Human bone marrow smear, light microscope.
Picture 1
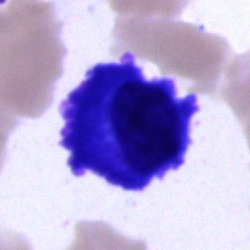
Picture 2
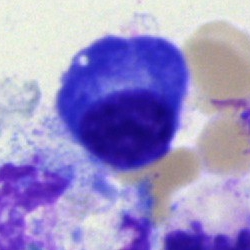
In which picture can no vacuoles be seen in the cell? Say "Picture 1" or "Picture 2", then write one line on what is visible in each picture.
Picture 1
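Picture 1: No clear vacuoles are seen in the cytoplasm.
Picture 2: One small clear round vacuole sits in the upper left of the cytoplasm.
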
